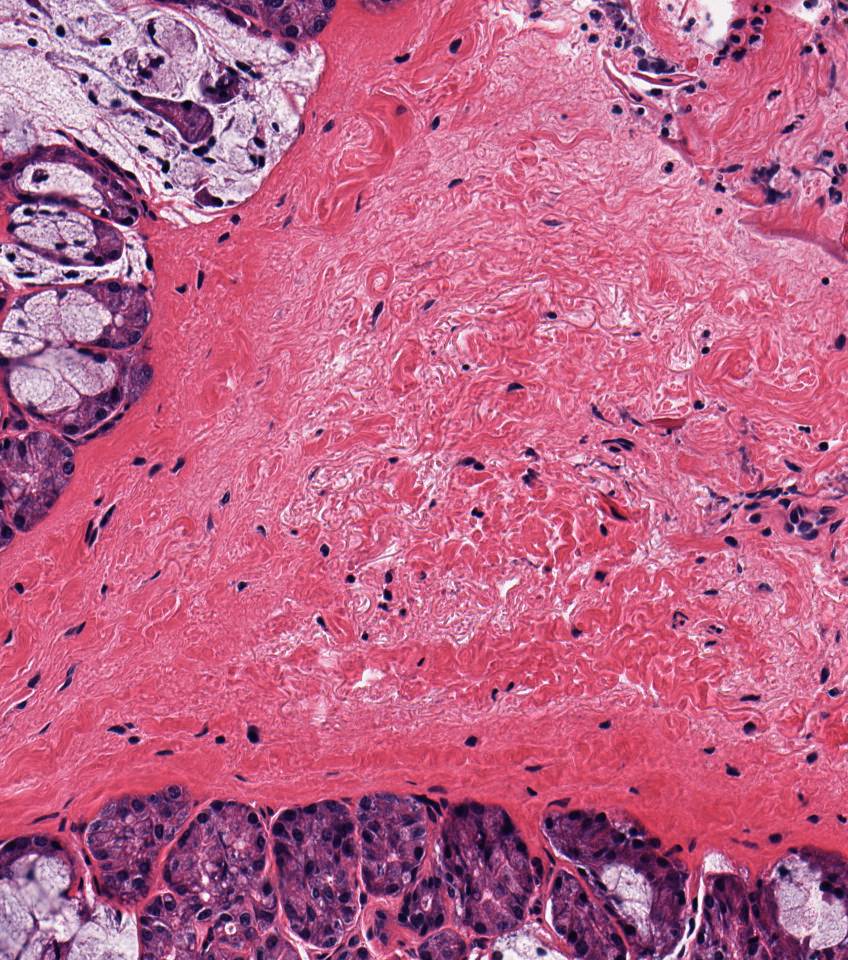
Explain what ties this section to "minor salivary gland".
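The section is minor salivary gland. At the upper left, the acini consist of mucous cells with pale, bubbly grey-white cytoplasm and dark nuclei flattened against the cell base.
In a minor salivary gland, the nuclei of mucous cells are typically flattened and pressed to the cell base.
The upper-left acini agree with this.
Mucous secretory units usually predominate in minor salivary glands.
Along the bottom edge, however, most acini are built of cells whose cytoplasm is dark purple and granular rather than pale and mucous. There, thin pink fibrous septa outline the individual acini. The fibrous band holds only sparse, scattered small dark spindle and oval nuclei.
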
